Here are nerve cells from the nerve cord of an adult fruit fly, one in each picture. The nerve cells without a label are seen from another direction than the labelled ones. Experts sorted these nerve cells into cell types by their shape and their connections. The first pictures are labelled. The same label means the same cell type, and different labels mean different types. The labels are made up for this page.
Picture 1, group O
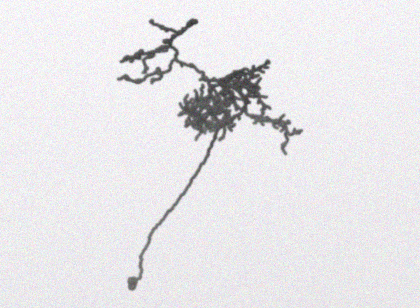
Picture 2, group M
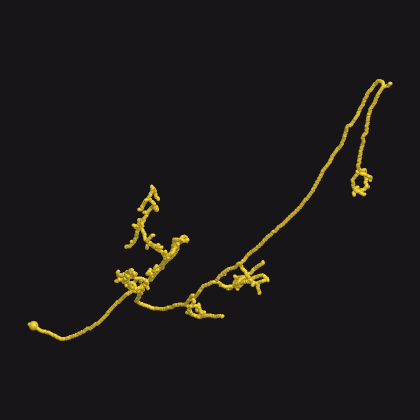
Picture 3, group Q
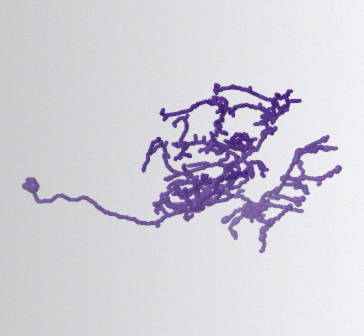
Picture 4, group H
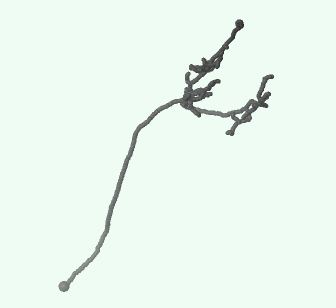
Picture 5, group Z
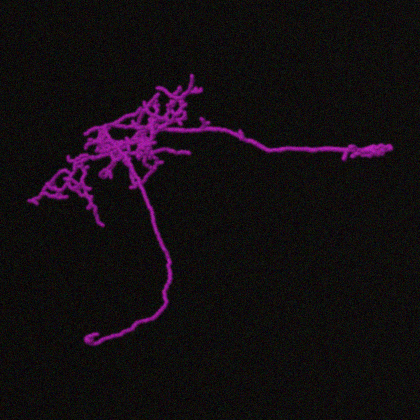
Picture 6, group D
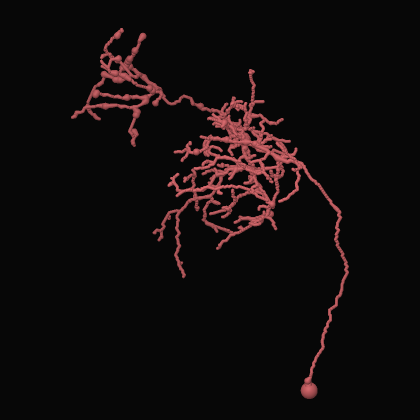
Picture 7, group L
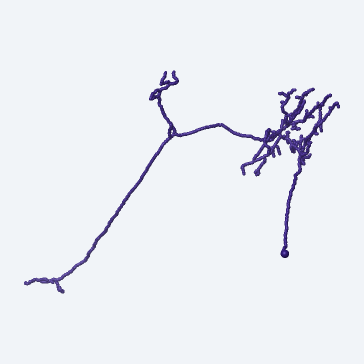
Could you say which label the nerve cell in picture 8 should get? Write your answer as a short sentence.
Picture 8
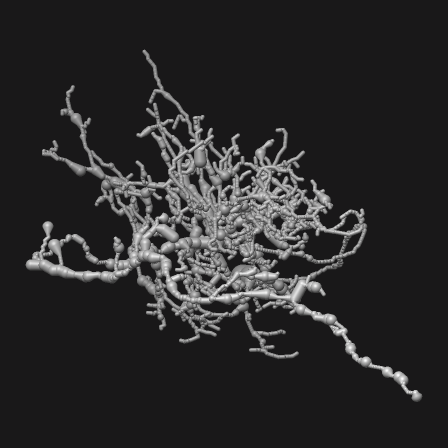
It belongs to group D.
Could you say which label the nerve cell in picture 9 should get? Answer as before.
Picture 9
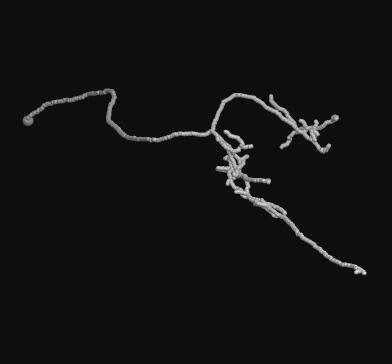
It belongs to group H.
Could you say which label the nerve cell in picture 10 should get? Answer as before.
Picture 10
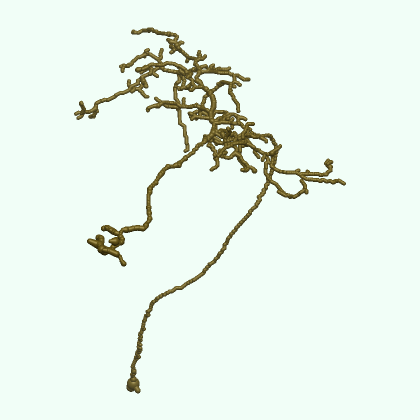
It belongs to group Z.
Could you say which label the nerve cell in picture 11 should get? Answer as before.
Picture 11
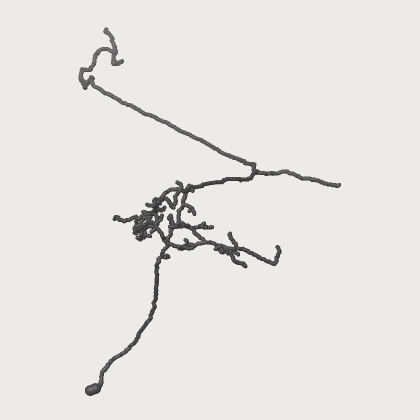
It belongs to group L.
